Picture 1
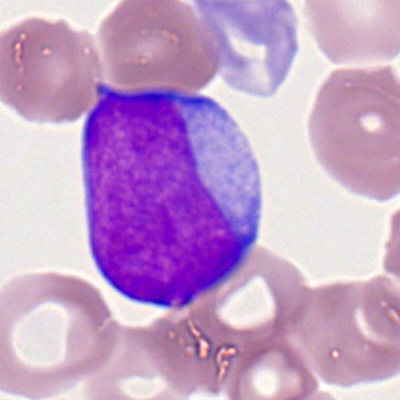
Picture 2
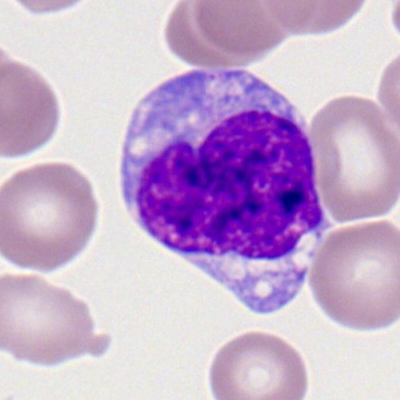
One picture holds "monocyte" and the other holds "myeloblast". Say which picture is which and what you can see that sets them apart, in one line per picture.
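Picture 1 – myeloblast. No vacuoles are seen in the cytoplasm.
Picture 2 – monocyte. Small clear vacuoles are scattered through the cytoplasm.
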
